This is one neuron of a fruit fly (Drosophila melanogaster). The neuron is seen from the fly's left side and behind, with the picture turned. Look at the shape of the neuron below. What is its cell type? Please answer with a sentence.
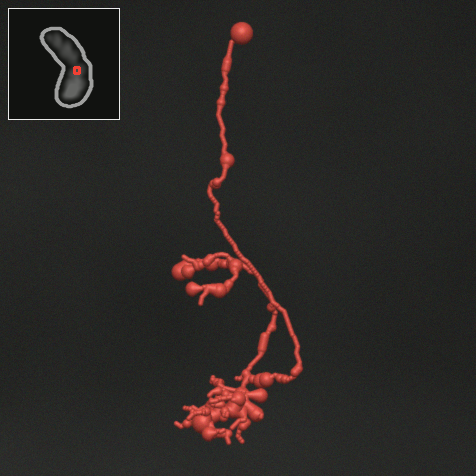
The cell type is T5b.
